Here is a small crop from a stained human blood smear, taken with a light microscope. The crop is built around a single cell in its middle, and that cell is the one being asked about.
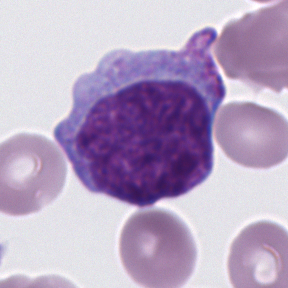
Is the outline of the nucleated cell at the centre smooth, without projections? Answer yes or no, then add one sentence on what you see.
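No. The cell outline is irregular, with a small knob-like projection at the upper right.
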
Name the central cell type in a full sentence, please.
Where the crop is centred, there is an atypical promyelocyte.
